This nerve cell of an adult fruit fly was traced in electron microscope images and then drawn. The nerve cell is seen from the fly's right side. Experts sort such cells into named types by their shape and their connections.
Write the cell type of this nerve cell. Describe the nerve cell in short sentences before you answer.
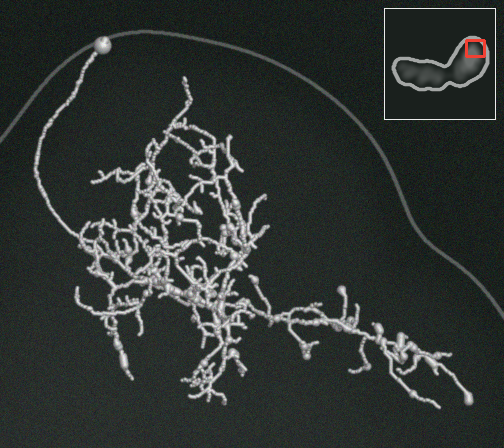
Its cell body lies at the upper left of the picture. As drawn here it is about as wide as it is tall. This is a central-brain intrinsic neuron. Its cell type is LHPD2a2.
